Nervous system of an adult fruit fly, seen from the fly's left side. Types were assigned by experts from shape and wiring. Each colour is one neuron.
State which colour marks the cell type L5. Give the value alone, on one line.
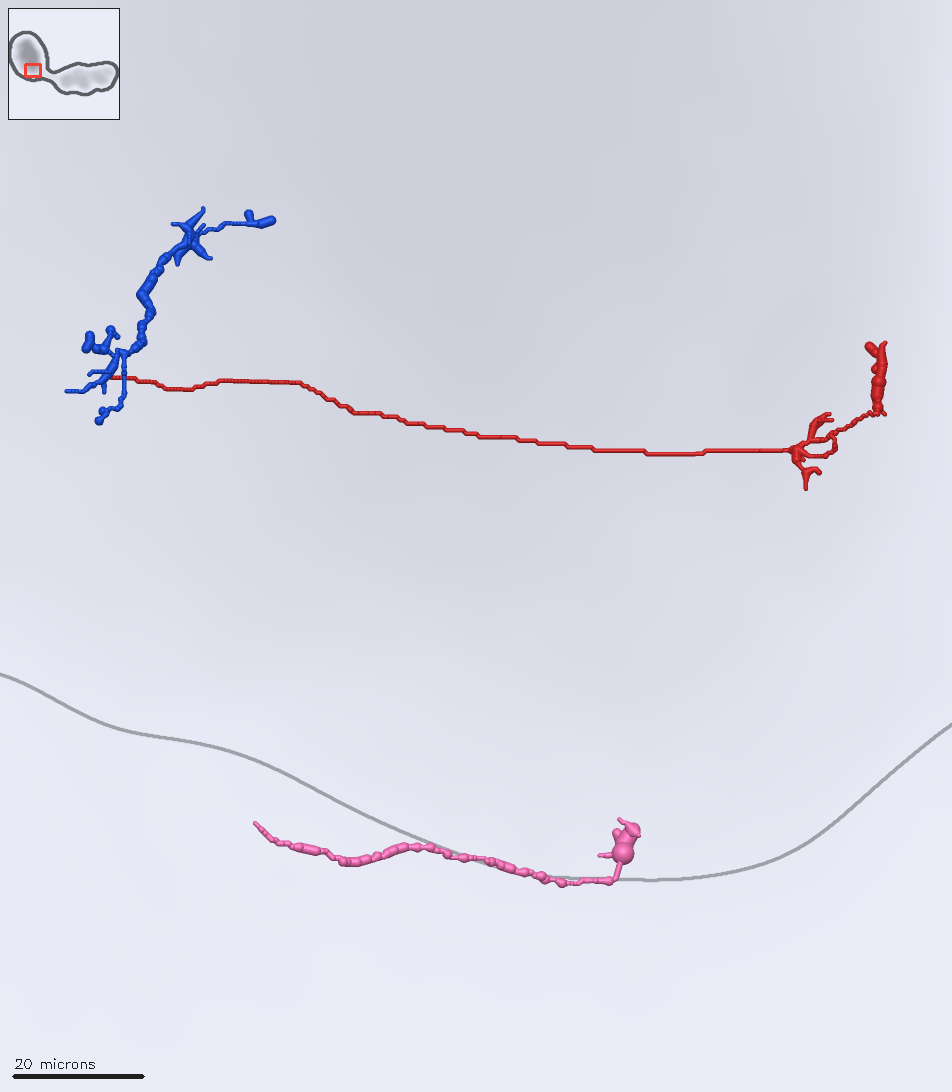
red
